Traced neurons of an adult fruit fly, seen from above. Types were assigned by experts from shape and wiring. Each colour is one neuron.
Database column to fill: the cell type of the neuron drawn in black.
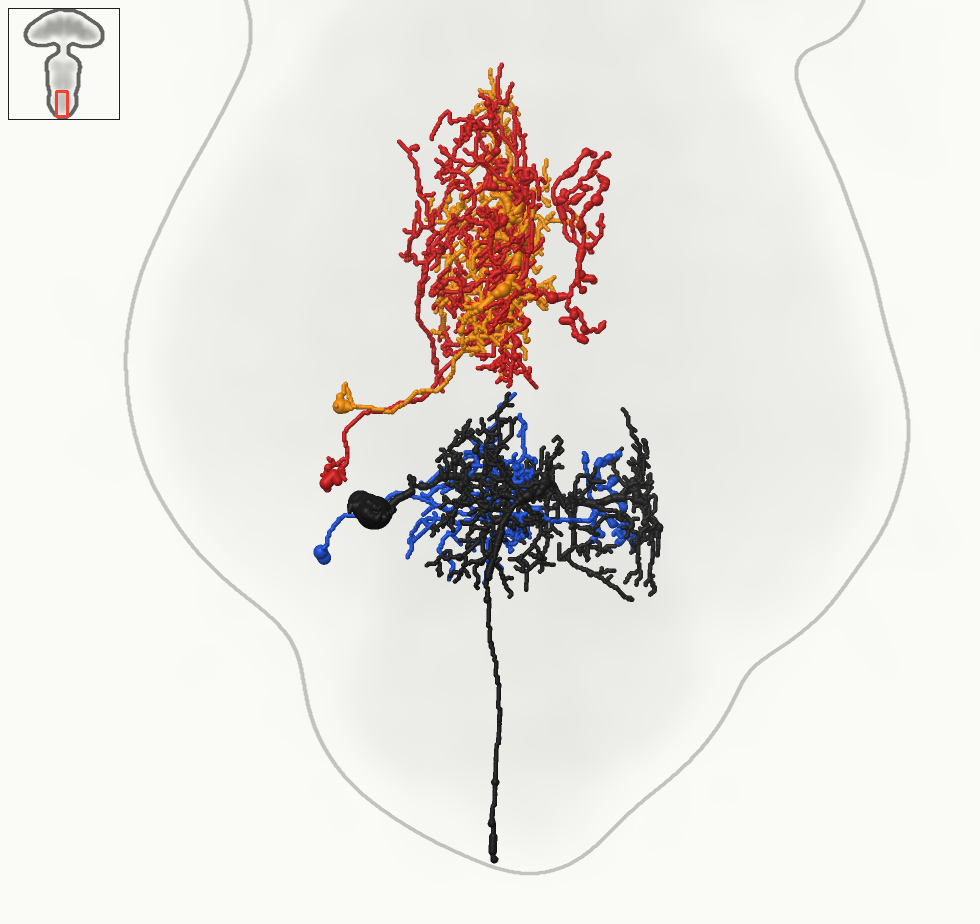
MNad06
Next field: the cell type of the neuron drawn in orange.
INXXX363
